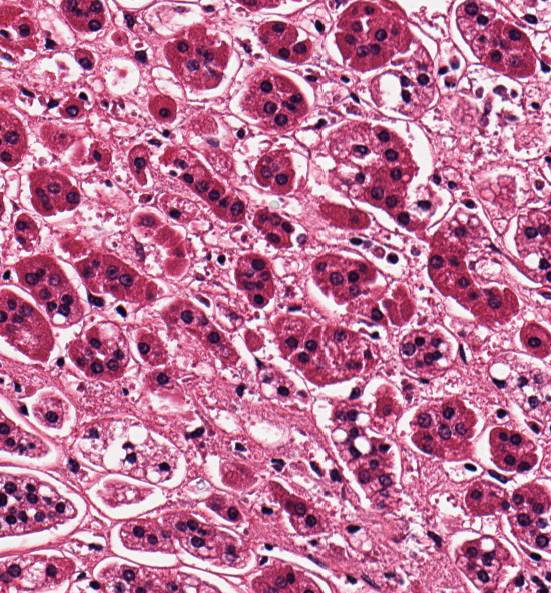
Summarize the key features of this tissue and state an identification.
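Look first at the nests: they're solid, with no central lumen. The cells inside them have abundant, deeply eosinophilic cytoplasm. Now look between the nests, where paler cells carry clear vacuoles in their cytoplasm; you'll see these best in the lower half of the field. Small, dark, elongated nuclei are scattered in the tissue between the nests as well. This is adrenal gland.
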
